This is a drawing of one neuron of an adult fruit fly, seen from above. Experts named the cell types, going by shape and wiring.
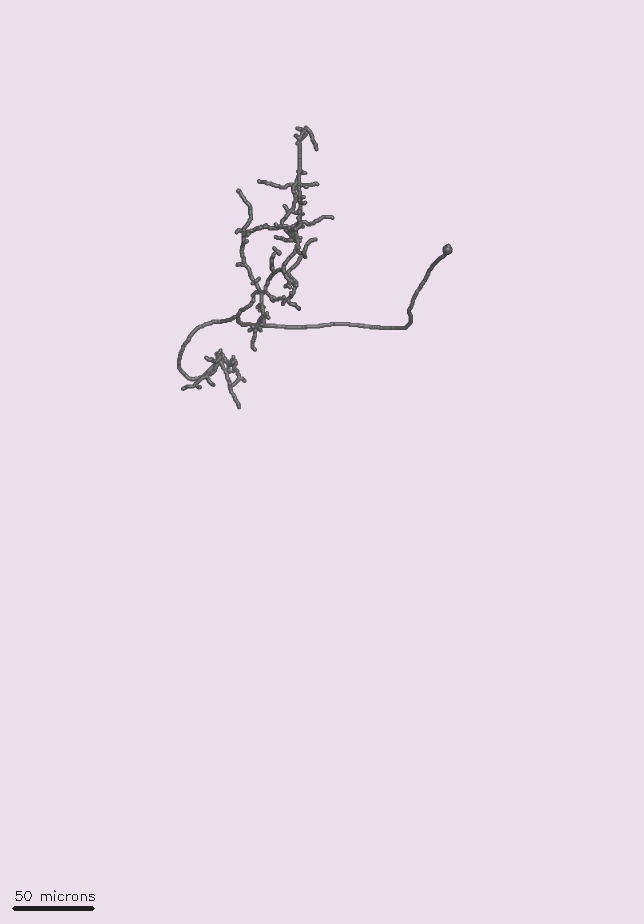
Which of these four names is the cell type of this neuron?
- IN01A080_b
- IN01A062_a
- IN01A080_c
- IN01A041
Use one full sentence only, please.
The cell type for the neuron is IN01A062_a.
